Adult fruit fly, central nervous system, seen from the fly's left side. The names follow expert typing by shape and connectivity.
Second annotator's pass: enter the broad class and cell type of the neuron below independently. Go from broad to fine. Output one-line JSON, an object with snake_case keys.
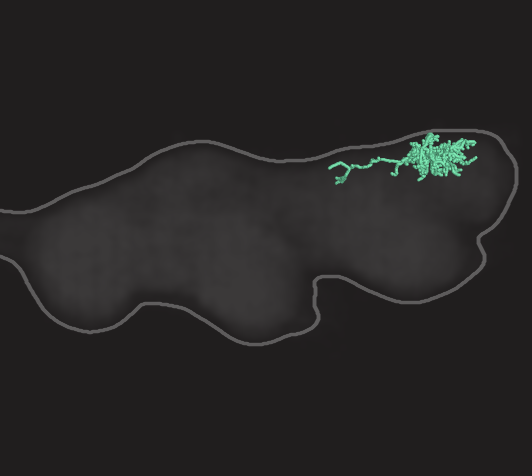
{"broad_class": "nerve-cord intrinsic neuron", "cell_type": "INXXX315"}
